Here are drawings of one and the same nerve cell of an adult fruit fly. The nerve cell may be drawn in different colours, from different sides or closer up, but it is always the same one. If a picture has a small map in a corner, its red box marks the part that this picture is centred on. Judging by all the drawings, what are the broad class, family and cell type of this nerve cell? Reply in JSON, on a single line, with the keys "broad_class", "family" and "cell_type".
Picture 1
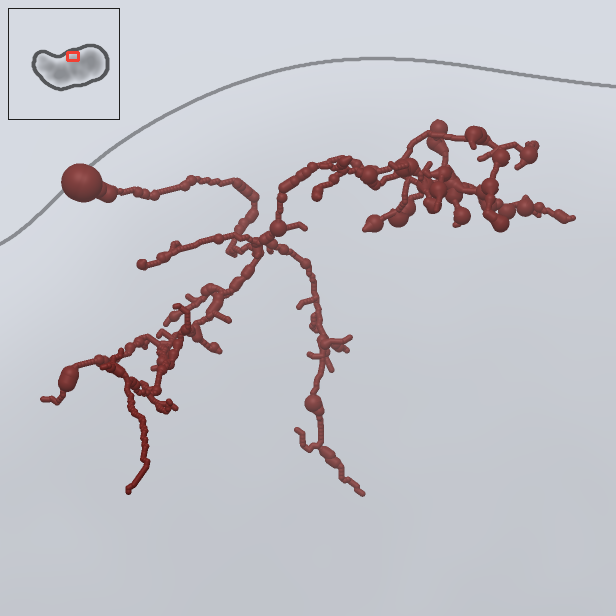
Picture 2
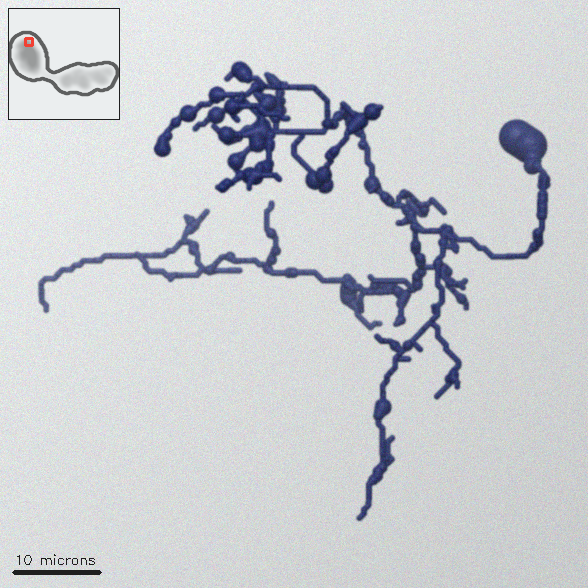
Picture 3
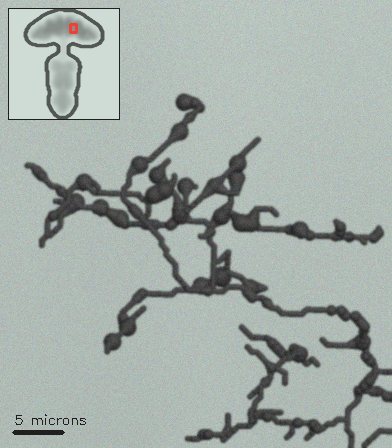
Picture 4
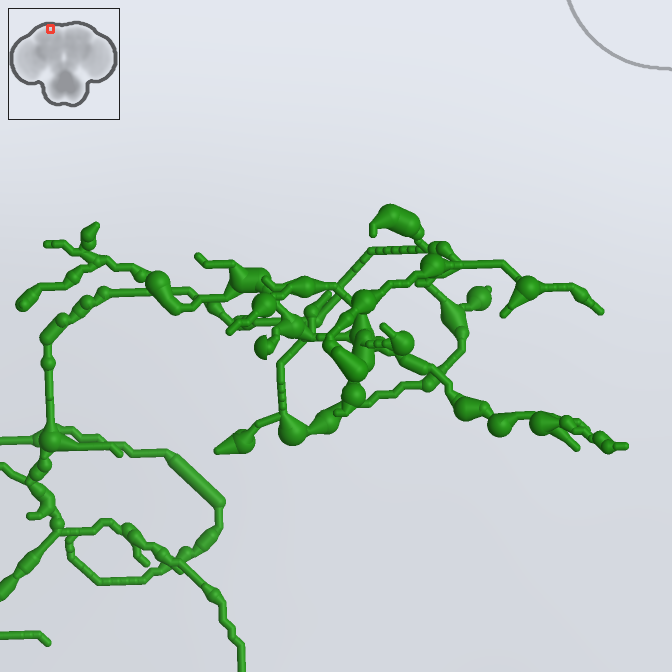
{"broad_class": "central-brain intrinsic neuron", "family": "hemilineage SLPpm1", "cell_type": "CB1281"}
